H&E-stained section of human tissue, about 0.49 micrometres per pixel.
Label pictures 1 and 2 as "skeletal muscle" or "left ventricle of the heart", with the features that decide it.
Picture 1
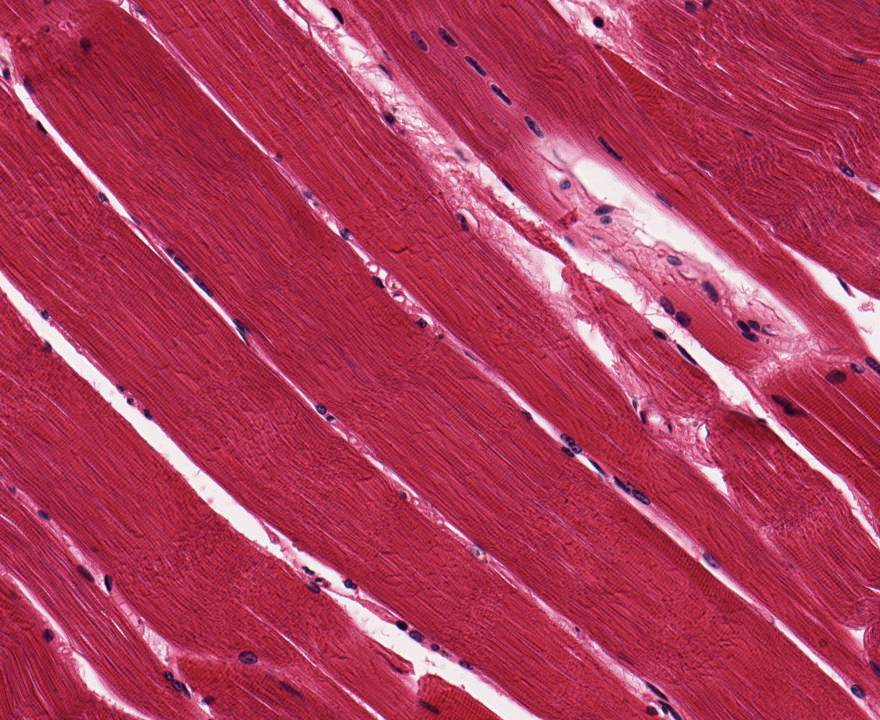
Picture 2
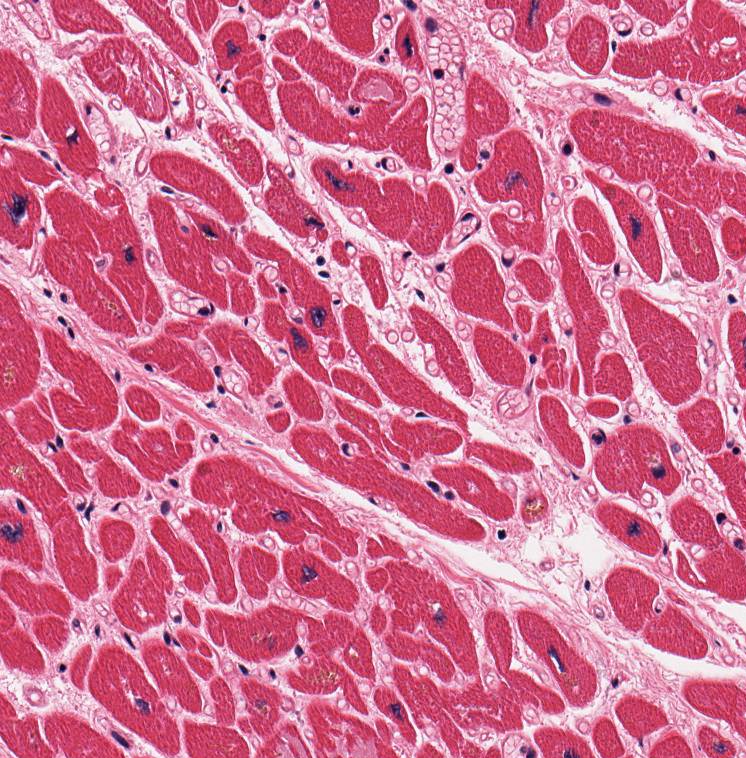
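Skeletal muscle is in picture 1, and the left ventricle of the heart is in picture 2. In picture 1, long parallel fibres with deep pink-red cytoplasm run diagonally, upper left to lower right, across the whole field. These separate, unbranched bands have flattened nuclei at their edges.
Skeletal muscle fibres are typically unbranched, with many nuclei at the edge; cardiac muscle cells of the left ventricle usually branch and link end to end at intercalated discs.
In picture 2, fine yellow-brown granules lie in the cytoplasm of several muscle cells, and small dark oval interstitial-cell nuclei are scattered between the fibres.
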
